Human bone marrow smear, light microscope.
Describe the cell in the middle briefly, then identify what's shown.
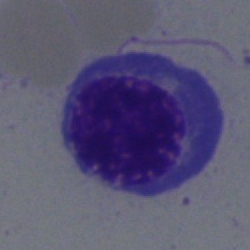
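Start with where the nucleus sits: off-centre toward the left, so the rim of cytoplasm is wider on the right. Right beside the nucleus, on that right side, you'll see a paler zone of cytoplasm. The chromatin is dark purple and dense. Notice that no vacuoles appear in the cytoplasm. This is an erythroblast.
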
